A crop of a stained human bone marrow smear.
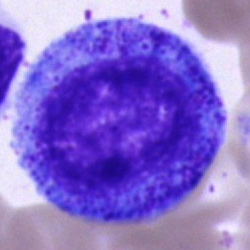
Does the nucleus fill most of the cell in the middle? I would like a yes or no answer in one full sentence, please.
Yes, the cell's cytoplasm is limited to a thin rim around the nucleus.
